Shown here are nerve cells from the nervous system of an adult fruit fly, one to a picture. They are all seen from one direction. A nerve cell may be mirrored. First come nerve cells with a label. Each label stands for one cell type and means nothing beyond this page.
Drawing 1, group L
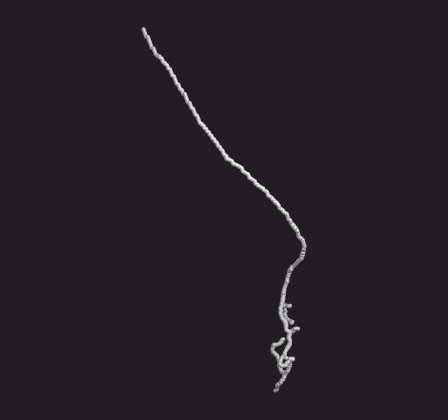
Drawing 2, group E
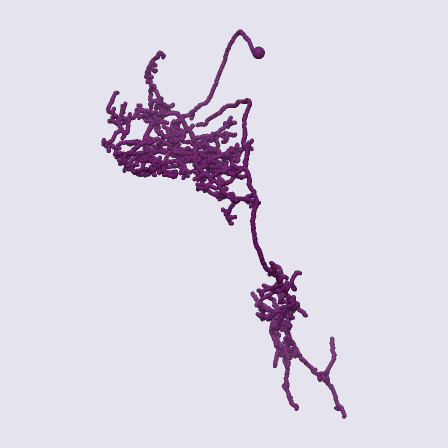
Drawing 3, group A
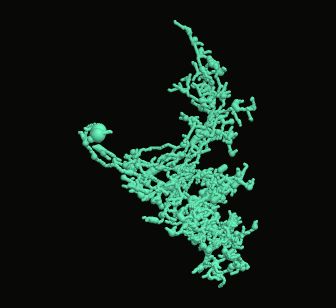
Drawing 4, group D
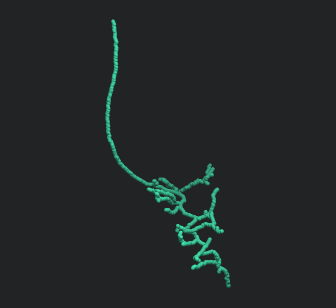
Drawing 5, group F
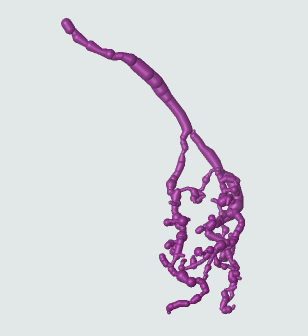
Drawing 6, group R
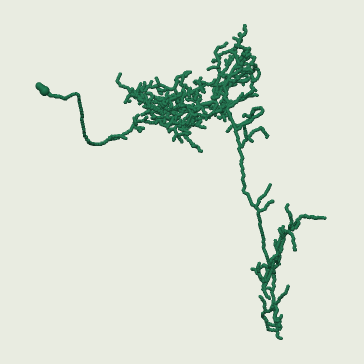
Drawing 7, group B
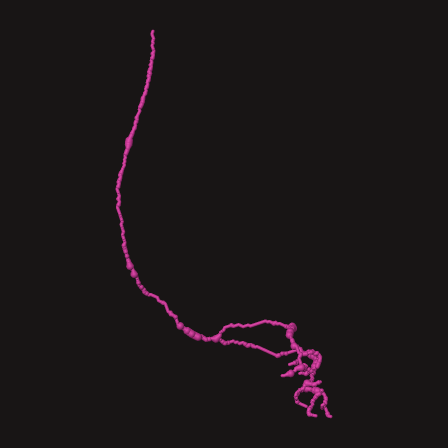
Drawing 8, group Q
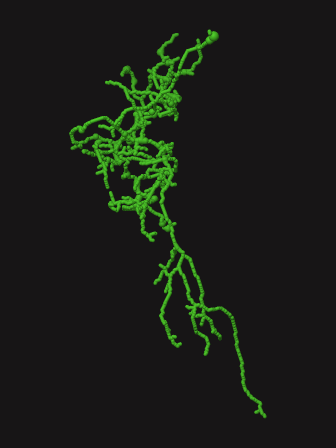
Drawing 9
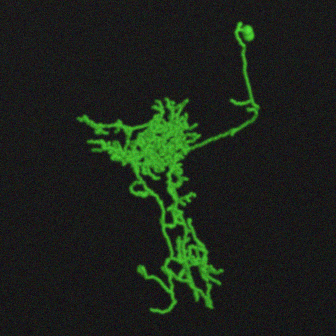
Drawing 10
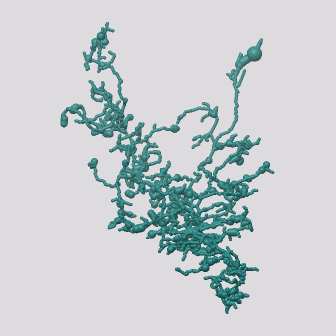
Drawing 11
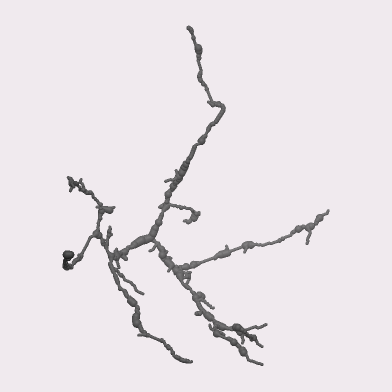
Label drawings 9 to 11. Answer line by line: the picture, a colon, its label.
9: group R
10: group A
11: group D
